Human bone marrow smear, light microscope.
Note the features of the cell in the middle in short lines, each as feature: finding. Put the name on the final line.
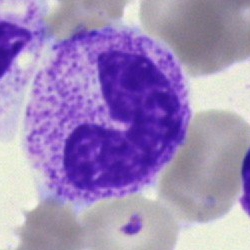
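Nuclear shape: curved like a kidney, deep notch facing left.
Chromatin: dark purple, moderately clumped.
Vacuoles: none seen in the cytoplasm.
Identification: band neutrophil.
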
